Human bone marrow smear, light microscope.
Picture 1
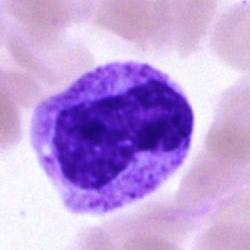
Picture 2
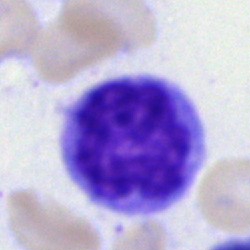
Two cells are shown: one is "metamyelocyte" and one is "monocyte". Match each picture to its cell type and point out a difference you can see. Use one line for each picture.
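Picture 1: metamyelocyte. Fine purple granules are scattered through the cytoplasm.
Picture 2: monocyte. No granules are seen in the cytoplasm.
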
